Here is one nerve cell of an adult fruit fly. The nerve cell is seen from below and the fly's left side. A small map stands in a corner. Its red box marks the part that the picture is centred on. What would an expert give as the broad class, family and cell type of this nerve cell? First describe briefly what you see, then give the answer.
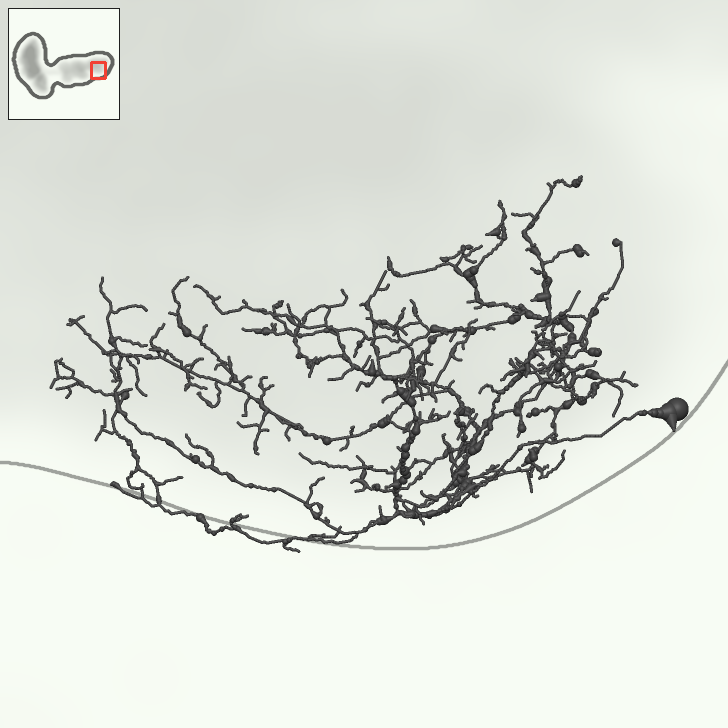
It lies in the nerve cord. The cell body is on the right of the picture. The picture shows more than a hundred branch ends. Its broad class is nerve-cord intrinsic neuron. Its family is hemilineage 13A. It is of cell type IN13A053.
